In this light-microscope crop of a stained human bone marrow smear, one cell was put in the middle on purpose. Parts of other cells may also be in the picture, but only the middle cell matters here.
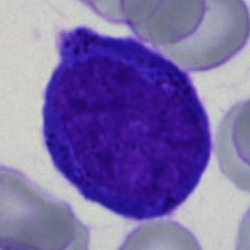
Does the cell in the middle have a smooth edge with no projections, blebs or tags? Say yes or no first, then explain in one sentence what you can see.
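No. A small knob-like bulge projects from the upper left edge of the cell.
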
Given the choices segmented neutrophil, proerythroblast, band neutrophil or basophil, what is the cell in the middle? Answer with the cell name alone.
proerythroblast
